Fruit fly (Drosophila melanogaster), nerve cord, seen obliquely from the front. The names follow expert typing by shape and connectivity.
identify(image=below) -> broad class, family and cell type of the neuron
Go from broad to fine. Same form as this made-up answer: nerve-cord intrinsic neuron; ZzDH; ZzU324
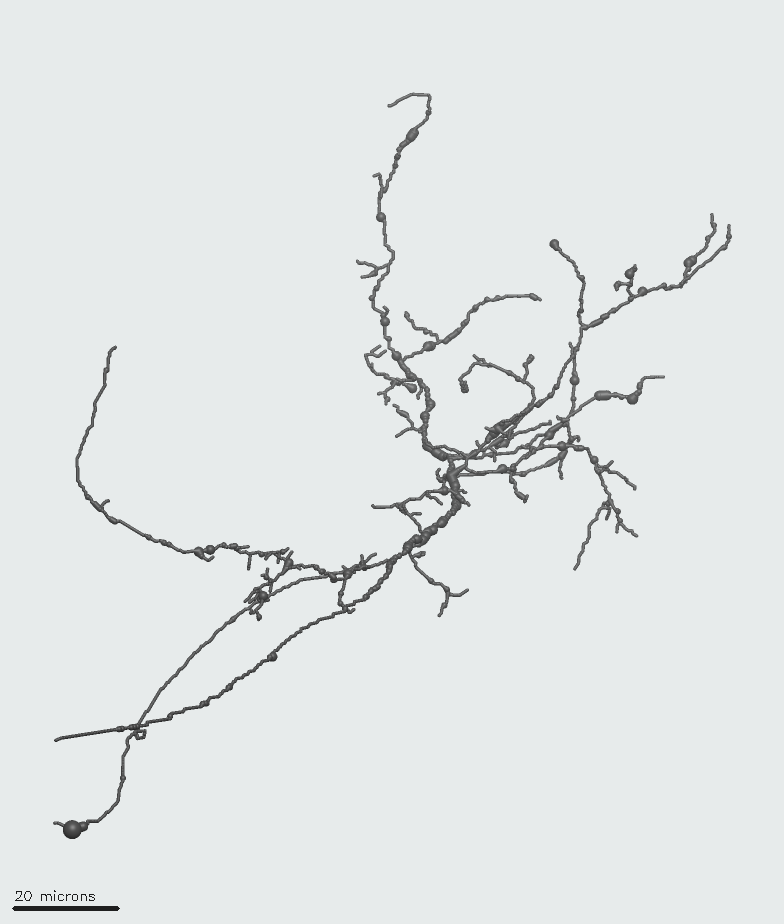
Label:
ascending neuron; hemilineage 08B; AN08B103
